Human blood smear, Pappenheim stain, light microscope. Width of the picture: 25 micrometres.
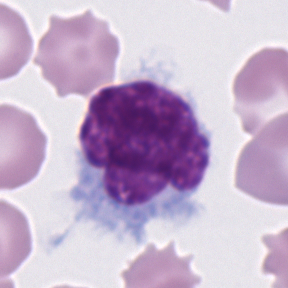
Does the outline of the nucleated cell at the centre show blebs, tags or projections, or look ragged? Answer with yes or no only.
Yes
